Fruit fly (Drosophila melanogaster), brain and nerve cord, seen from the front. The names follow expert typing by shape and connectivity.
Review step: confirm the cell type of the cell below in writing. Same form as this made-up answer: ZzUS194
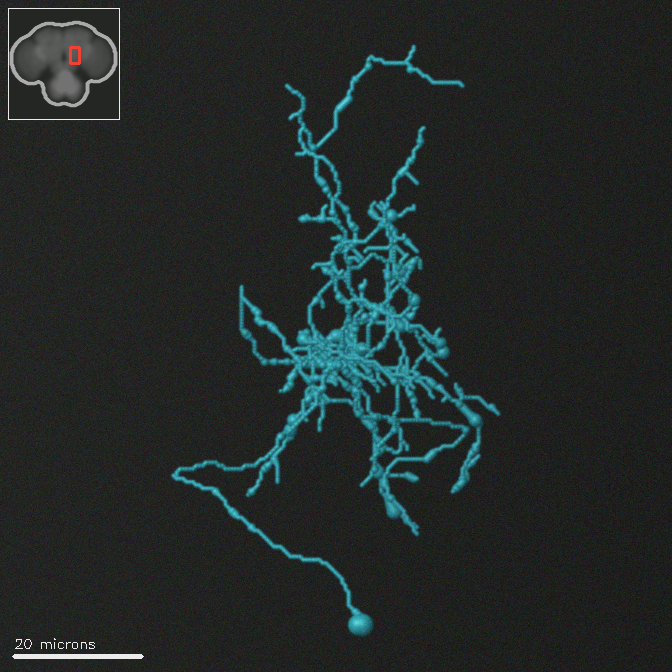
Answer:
PS077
